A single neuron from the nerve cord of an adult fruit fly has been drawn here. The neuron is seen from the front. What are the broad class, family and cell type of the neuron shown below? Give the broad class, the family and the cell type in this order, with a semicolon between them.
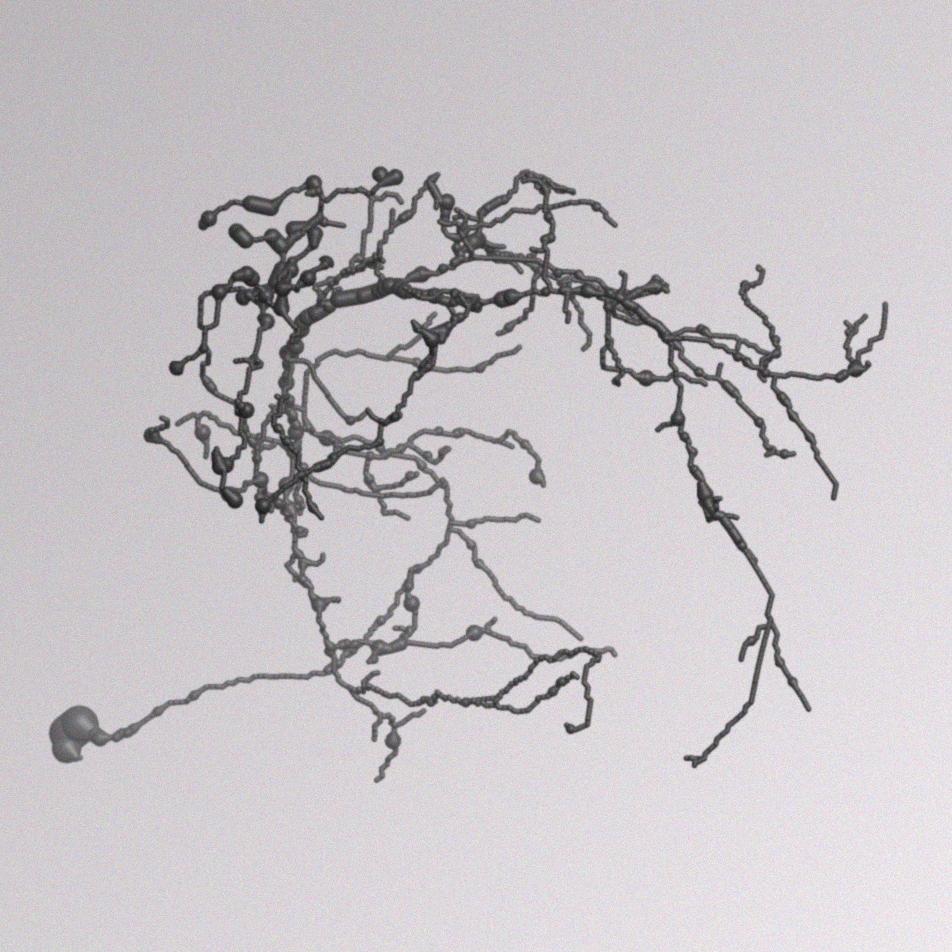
nerve-cord intrinsic neuron; hemilineage 03A; IN03A066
